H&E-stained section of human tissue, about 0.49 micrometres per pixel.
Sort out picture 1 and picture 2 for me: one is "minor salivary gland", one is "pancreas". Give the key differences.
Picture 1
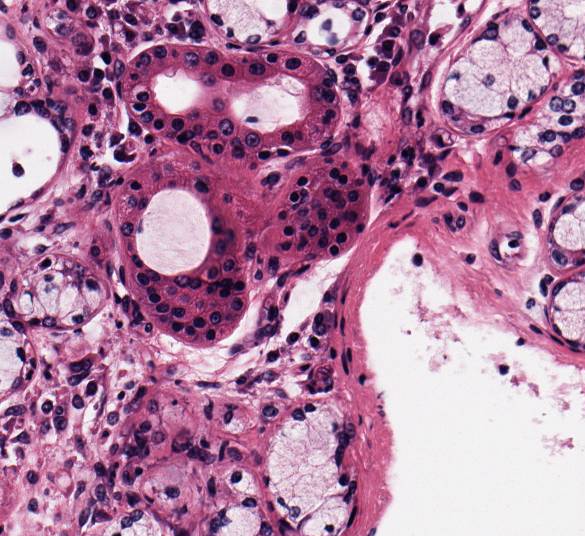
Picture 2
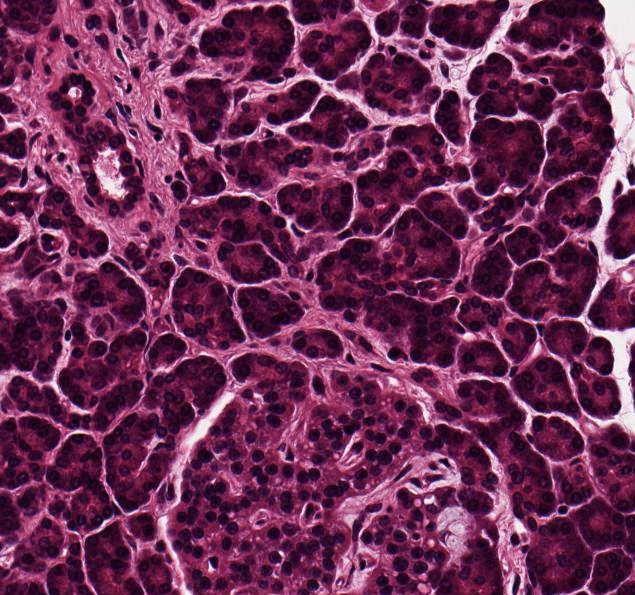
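The minor salivary gland appears in picture 1, the pancreas in picture 2. Its mucous acini, along the right edge and lower left, have pale, finely bubbly cytoplasm and dark nuclei flattened at the cell bases. Picture 2 is packed with acini in small lobules; their cells have round basal nuclei and deeply purple cytoplasm. At its lower centre, a rounded cluster lacking acinar grouping has evenly scattered round nuclei and paler cytoplasm.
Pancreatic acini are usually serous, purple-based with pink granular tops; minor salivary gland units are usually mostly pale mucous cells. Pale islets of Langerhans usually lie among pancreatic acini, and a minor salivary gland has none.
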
